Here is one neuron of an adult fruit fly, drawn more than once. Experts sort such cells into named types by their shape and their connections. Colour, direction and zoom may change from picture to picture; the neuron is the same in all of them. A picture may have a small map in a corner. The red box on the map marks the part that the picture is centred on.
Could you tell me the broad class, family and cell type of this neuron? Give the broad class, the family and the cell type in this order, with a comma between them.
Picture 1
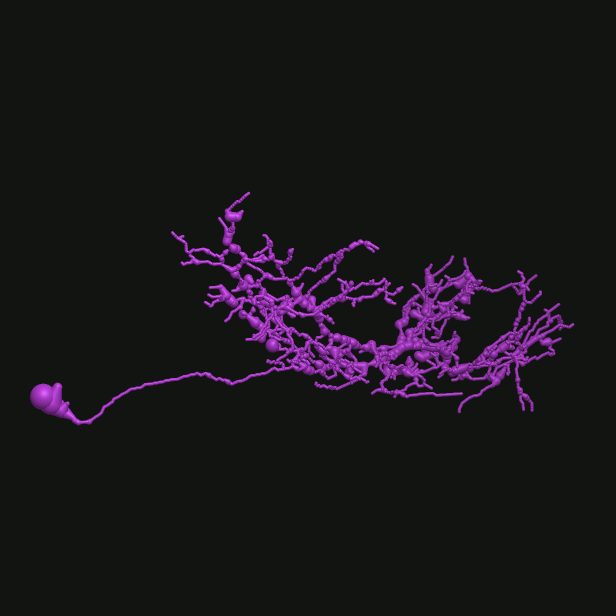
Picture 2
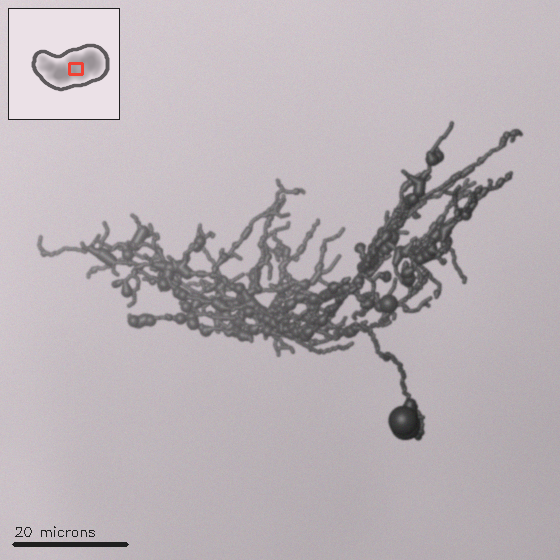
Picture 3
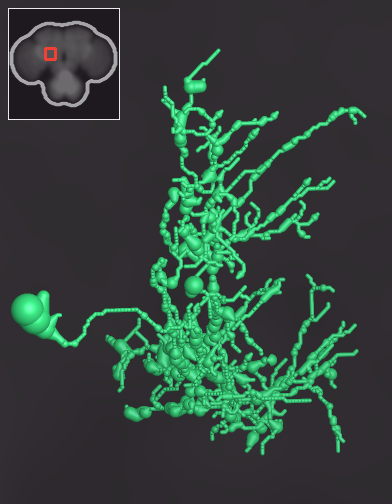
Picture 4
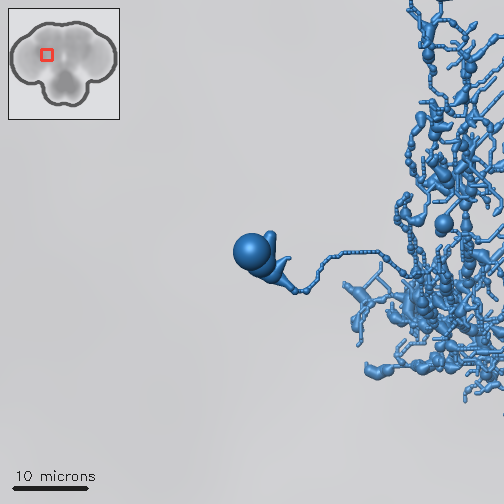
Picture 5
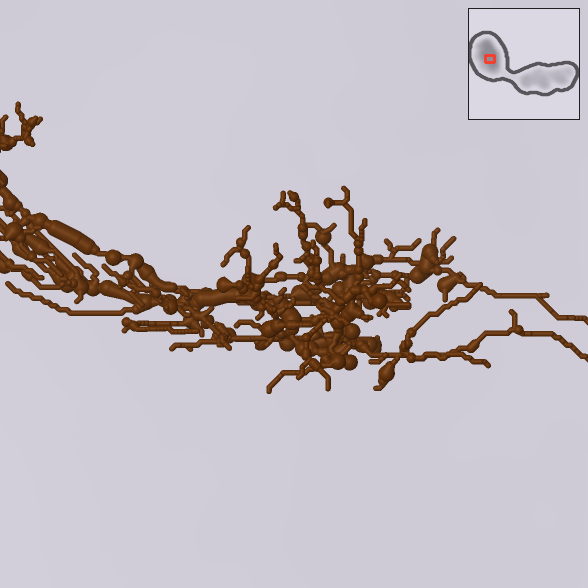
central-brain intrinsic neuron, hemilineage LALa1_posterior, WED018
